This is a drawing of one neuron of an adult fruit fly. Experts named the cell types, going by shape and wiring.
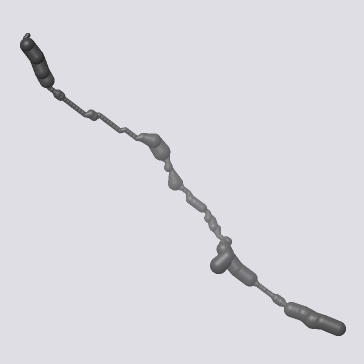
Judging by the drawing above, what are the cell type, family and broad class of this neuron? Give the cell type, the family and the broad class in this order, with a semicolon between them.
R8y; class visual; photoreceptor or other optic-lobe sensory neuron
